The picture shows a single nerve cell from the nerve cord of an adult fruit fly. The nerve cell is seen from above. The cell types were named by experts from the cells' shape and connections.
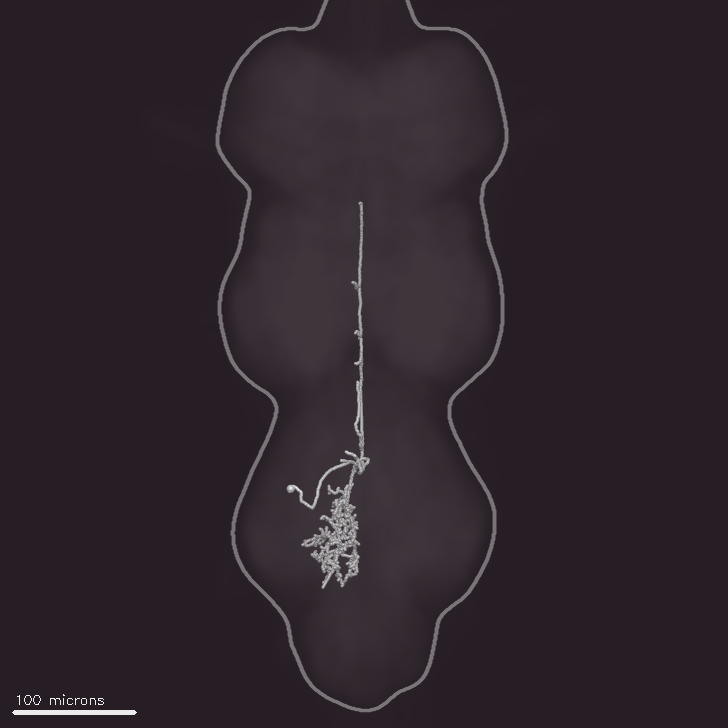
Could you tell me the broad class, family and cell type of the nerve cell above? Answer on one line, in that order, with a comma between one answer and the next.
nerve-cord intrinsic neuron, hemilineage 23B, IN23B090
